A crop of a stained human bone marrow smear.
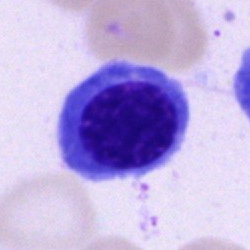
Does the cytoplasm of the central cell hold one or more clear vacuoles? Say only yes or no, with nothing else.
No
